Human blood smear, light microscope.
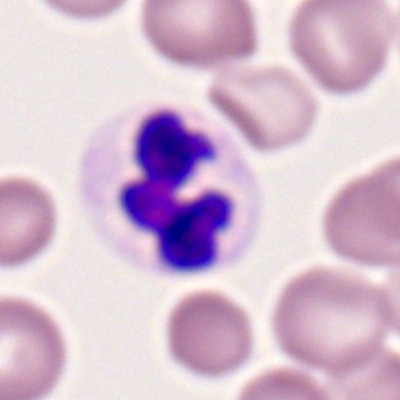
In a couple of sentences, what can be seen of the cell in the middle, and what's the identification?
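Looking first at the edge, I find it round and smooth. Inside, the nucleus falls into three lobes, stacked from the top of the cell to the bottom. Its chromatin looks dense and dark purple. So I would call this a segmented neutrophil.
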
